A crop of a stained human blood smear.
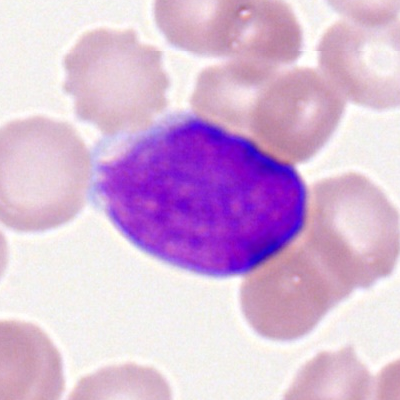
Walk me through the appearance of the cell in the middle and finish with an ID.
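The nucleus occupies nearly the whole cell, its deep purple chromatin finely textured and broken by small paler spots. Only a scant rim of cytoplasm shows, mostly at the left edge, which is ragged with small irregular projections. The cell is a myeloblast.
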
